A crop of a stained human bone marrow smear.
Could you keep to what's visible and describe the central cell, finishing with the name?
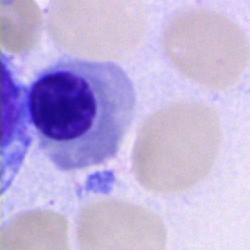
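Irregular and somewhat angular, the cell outline is not smoothly round. The nucleus lies off-centre, toward the left side of the cell. Its chromatin is dense, dark purple and coarsely clumped. Cytoplasm extends chiefly to the right of the nucleus and below it. The cell is an erythroblast.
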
